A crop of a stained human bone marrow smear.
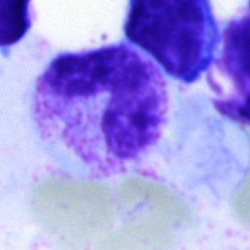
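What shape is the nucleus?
It's bent into a curved band, a bit like a horseshoe, and its hollow opens toward the lower left.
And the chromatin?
Dark purple and coarsely clumped, inside a roughly round cell outline.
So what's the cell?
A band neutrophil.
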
